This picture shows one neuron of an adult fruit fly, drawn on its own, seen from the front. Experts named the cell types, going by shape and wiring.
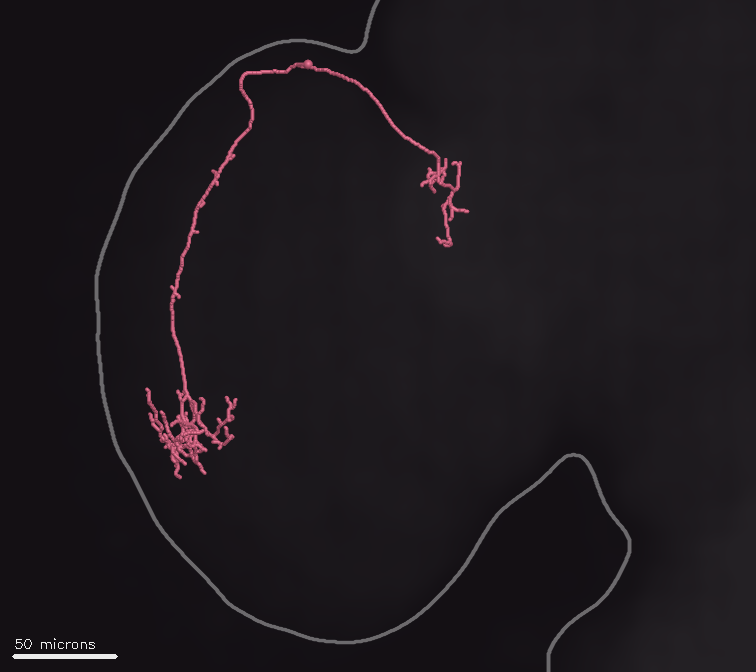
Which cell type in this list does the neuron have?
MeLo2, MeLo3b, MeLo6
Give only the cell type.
MeLo3b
